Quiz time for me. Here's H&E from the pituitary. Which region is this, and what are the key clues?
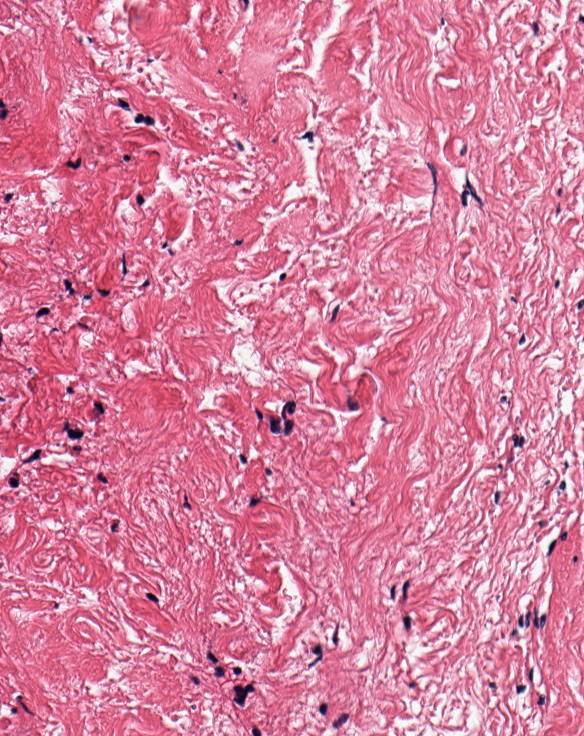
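Shown here: dense connective tissue. Densely packed pink collagen bundles fill the whole field. The nuclei are sparse, thinly scattered, small, dark and mostly elongated or oval.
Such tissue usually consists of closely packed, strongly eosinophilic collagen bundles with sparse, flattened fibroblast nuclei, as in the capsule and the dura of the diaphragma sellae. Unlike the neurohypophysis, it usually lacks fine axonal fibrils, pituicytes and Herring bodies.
No epithelium is present anywhere.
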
